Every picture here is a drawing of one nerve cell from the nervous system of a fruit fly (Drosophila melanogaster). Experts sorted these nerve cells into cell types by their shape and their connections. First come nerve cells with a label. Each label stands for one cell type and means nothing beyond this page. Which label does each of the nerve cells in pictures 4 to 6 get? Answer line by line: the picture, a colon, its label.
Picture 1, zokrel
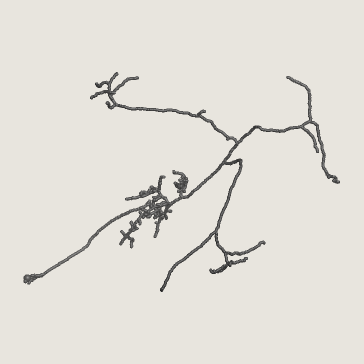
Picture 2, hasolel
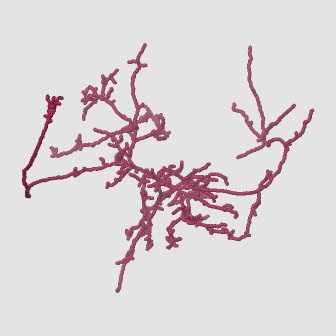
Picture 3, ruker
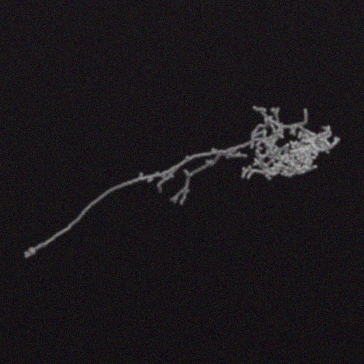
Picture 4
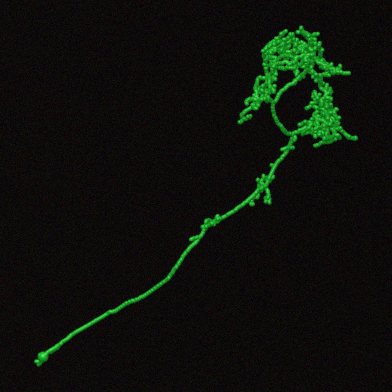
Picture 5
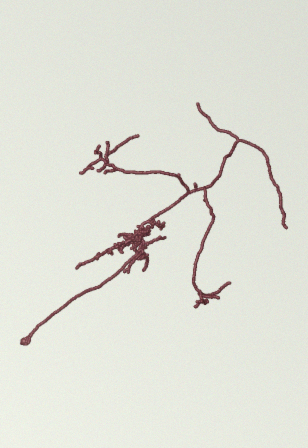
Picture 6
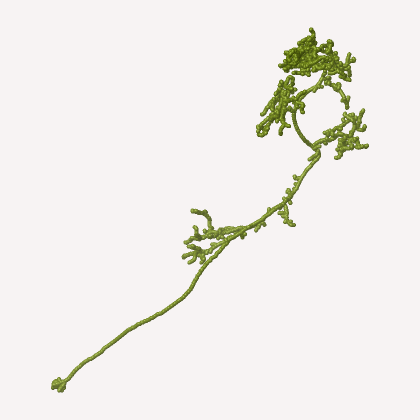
4: ruker
5: zokrel
6: ruker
